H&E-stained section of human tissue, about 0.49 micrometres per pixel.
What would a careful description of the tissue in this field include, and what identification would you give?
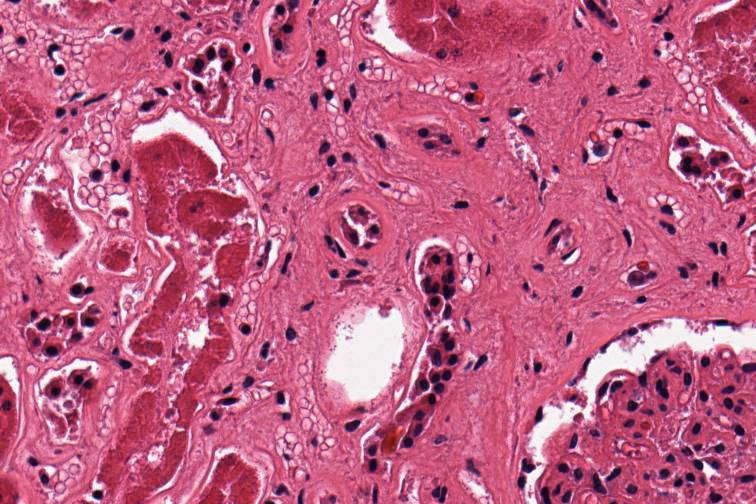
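Small central tubules have one layer of cuboidal cells with dark round nuclei around narrow lumens. Larger tubules at left and top contain dense, dark red, granular casts. Lower right: a densely cellular lobulated structure partly rimmed by a clear crescent-shaped space. Name: renal cortex.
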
